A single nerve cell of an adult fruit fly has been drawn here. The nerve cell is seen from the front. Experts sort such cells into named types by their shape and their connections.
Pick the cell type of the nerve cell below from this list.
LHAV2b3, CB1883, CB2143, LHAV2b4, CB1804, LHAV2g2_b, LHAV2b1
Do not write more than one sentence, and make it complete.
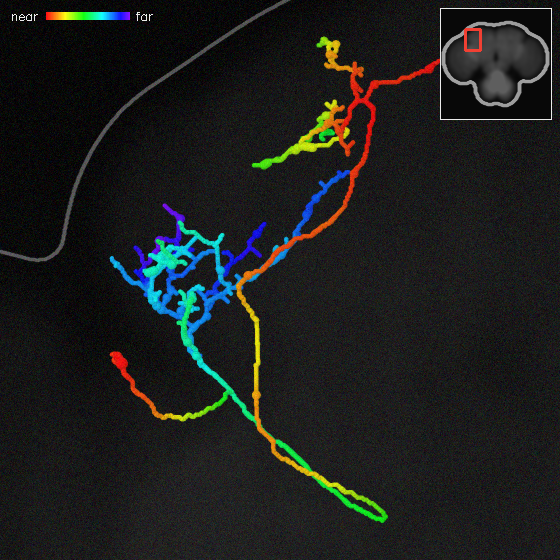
The cell type carried by this nerve cell is CB1804.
